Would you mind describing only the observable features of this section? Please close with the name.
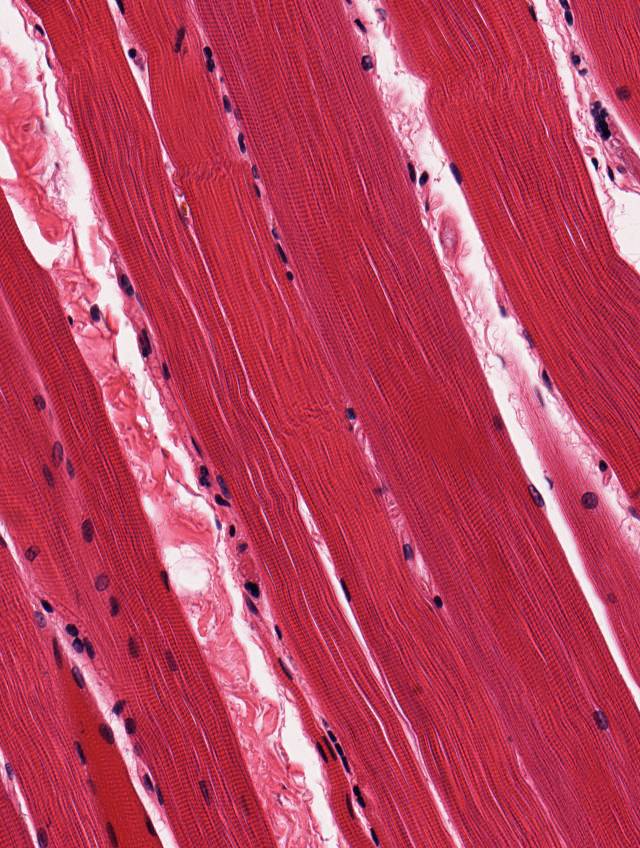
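Let me see: long parallel muscle fibres run diagonally across the whole field, upper left to lower right. Nuclei sit at the fibre edges, not centres; they're elongated, dark purple, aligned with the fibres' long axis. Cytoplasm stains deep red with eosin. This is skeletal muscle.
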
